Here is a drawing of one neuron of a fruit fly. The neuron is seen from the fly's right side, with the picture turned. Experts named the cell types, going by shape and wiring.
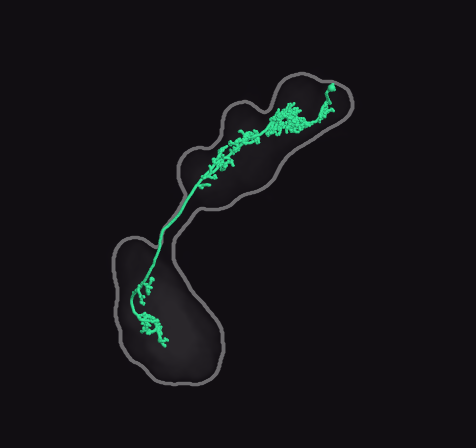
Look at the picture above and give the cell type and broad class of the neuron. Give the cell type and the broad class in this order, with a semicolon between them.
ANXXX050; ascending neuron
